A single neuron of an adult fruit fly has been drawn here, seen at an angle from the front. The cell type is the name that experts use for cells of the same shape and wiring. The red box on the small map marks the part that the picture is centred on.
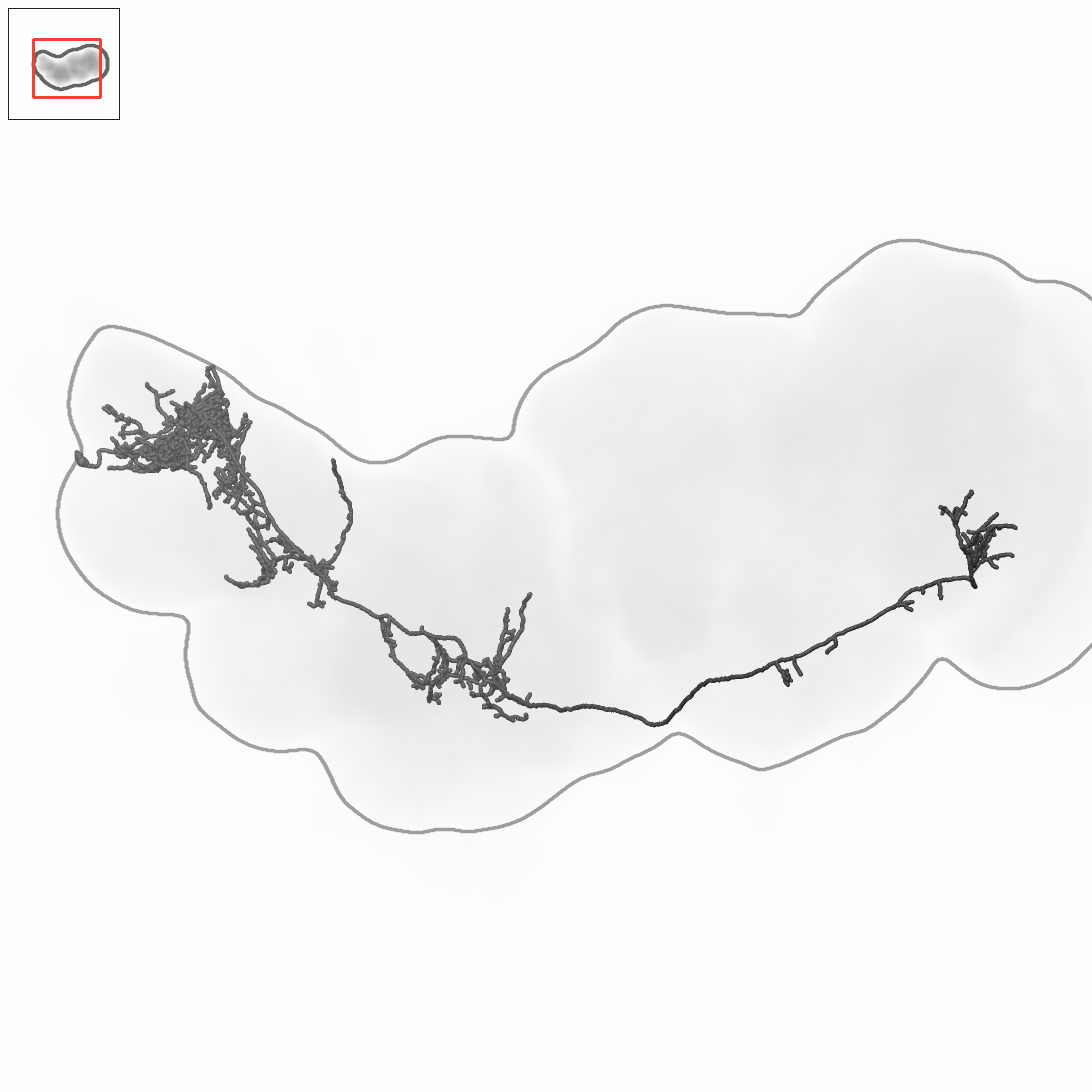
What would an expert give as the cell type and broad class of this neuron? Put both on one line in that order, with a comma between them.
ANXXX055, ascending neuron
